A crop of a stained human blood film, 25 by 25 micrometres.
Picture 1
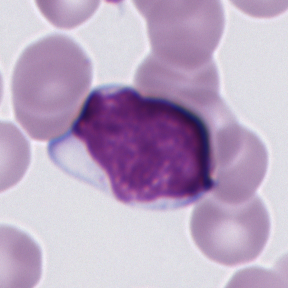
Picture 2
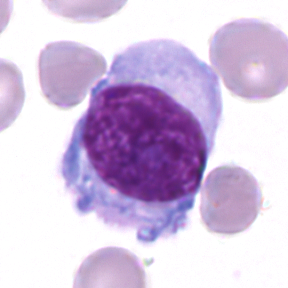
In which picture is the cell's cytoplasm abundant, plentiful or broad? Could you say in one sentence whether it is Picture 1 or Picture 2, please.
It is in picture 2 that the cytoplasm of the cell is plentiful.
